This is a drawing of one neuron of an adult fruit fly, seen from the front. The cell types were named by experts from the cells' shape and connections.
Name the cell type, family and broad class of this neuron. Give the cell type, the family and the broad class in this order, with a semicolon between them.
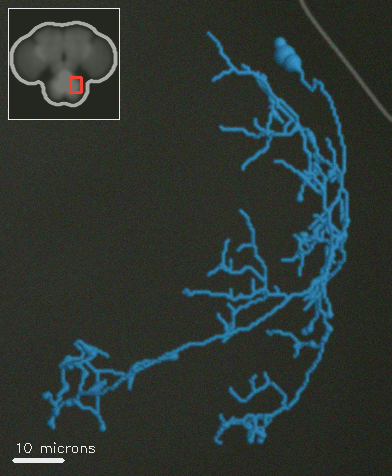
IN09A034; hemilineage 09A; nerve-cord intrinsic neuron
